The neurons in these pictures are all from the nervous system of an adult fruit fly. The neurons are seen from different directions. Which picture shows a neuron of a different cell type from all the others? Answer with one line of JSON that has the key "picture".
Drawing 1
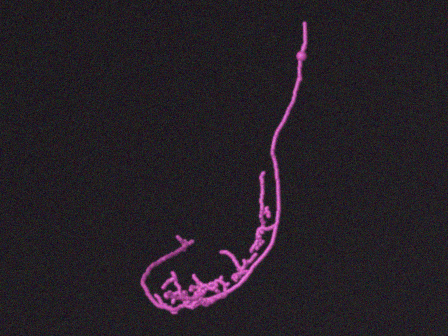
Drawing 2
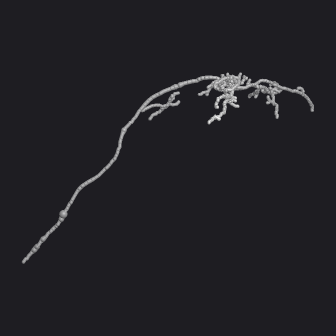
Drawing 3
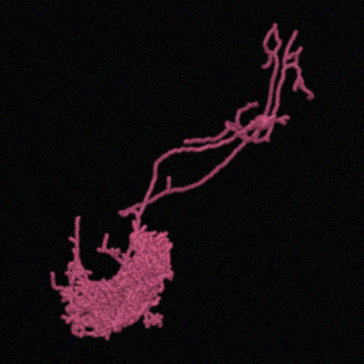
{"picture": 3}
